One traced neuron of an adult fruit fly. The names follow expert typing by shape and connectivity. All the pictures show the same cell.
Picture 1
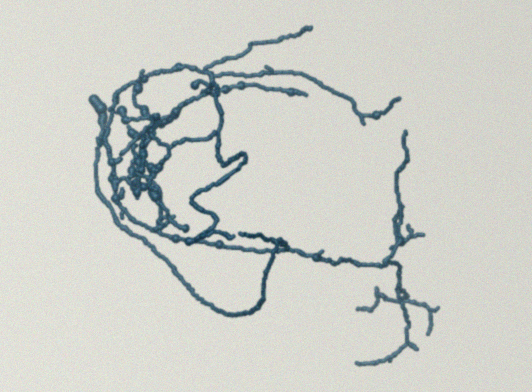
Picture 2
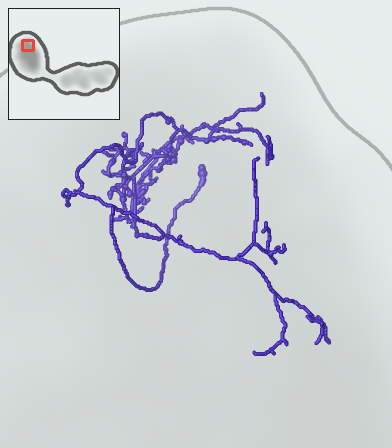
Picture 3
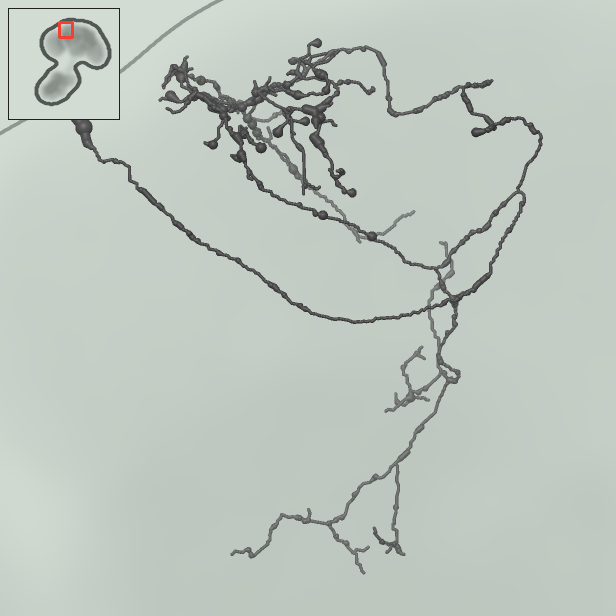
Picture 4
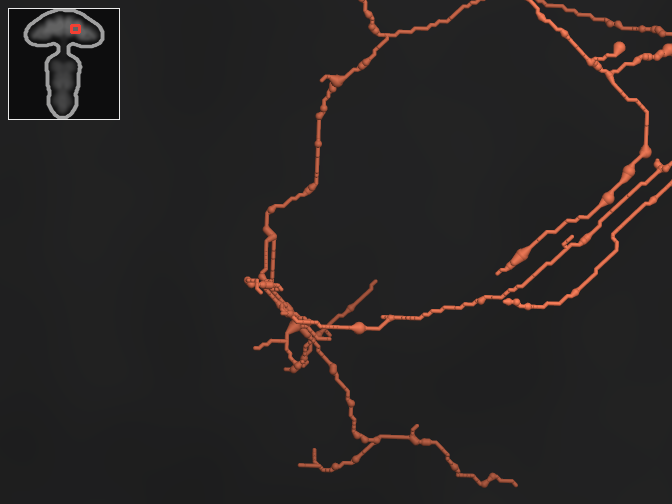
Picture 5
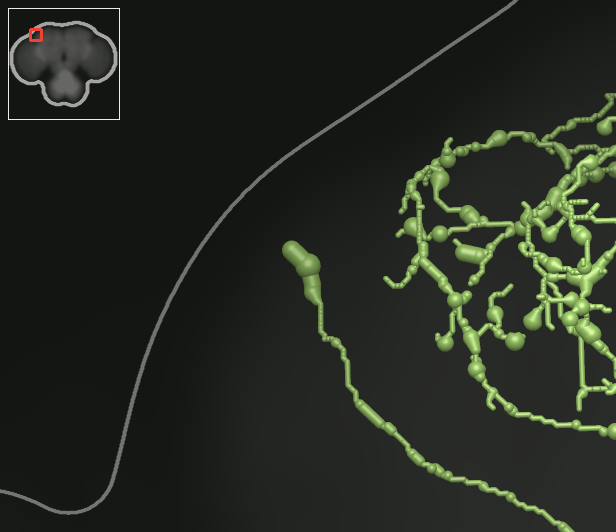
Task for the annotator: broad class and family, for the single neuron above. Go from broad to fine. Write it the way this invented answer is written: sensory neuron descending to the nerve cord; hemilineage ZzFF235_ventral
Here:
central-brain intrinsic neuron; hemilineage SLPal1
